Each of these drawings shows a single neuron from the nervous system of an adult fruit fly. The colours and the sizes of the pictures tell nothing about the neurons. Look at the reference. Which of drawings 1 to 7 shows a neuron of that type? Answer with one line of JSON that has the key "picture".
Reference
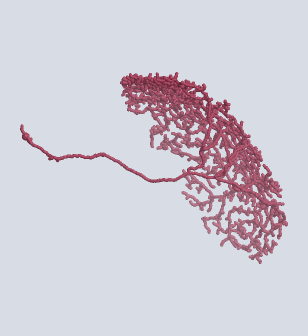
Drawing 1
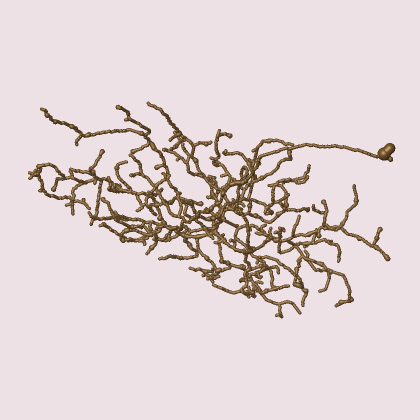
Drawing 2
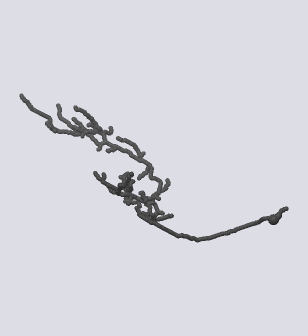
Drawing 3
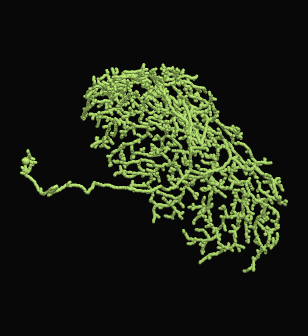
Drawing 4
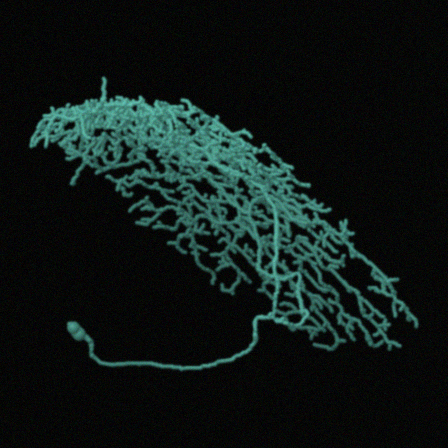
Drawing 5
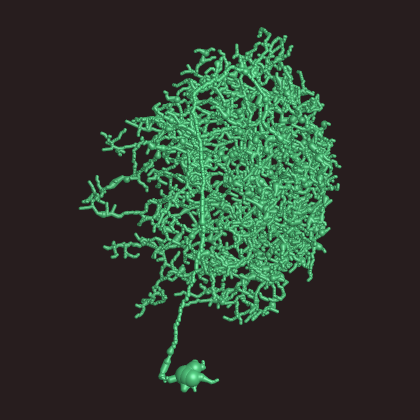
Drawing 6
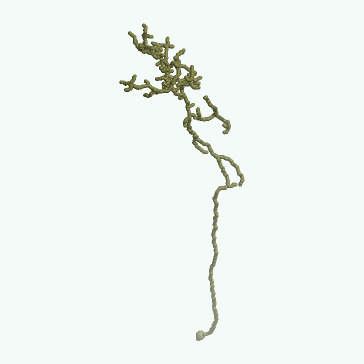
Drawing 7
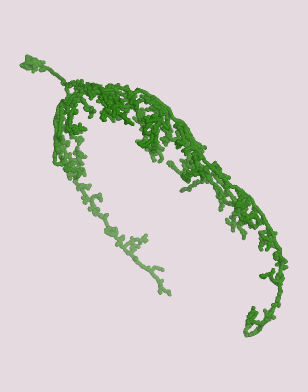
{"picture": 3}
